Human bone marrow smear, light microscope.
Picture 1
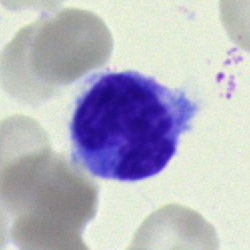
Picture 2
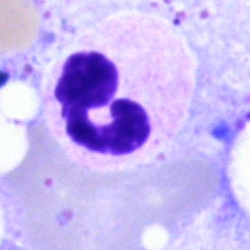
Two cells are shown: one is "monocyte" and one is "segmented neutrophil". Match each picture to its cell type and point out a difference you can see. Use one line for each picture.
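Picture 1 shows a monocyte: The cytoplasm is scant, forming only a thin rim around the nucleus.
Picture 2 shows a segmented neutrophil: The cytoplasm is abundant and pale pink.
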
